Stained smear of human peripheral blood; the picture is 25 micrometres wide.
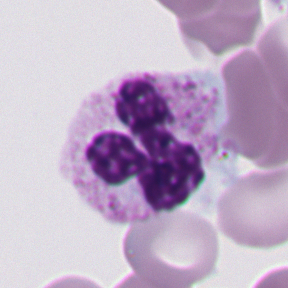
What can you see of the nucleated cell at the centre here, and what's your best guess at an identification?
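Dark purple chromatin, coarsely clumped, with no nucleoli visible in the nuclear lobes. Small pink-violet granules are scattered all through the cytoplasm, though there aren't any vacuoles. It's a segmented neutrophil.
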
